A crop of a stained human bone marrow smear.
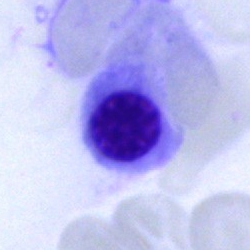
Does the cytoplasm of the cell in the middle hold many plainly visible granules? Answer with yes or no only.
No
